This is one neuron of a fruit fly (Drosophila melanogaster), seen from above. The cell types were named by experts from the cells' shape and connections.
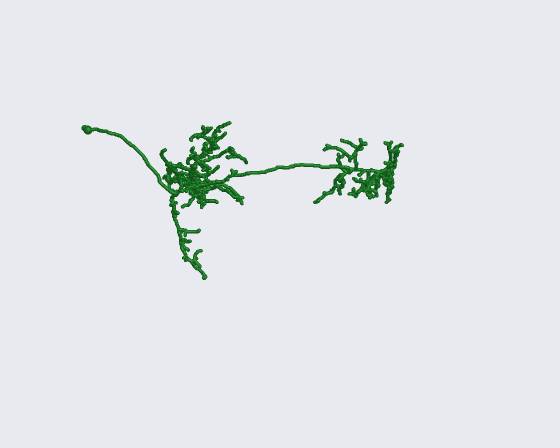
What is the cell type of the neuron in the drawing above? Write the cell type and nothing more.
LAL104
